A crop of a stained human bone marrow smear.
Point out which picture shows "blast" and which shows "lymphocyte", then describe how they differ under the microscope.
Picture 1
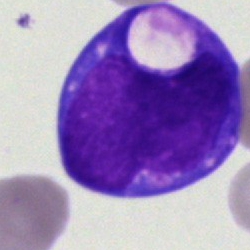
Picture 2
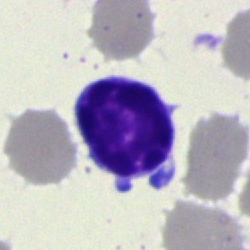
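Blast in picture 1, lymphocyte in picture 2. Chromatin: finely stippled, not clumped, in the blast; dense and deep purple with a few paler patches in the lymphocyte.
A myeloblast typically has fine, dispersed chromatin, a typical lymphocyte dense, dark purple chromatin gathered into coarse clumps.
Cytoplasm: deep blue in the blast; in the lymphocyte only a scant blue amount, the nucleus filling almost the whole cell.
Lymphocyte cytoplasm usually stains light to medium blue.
The blast's nucleus fills most of its cell. Extras: the blast has a single large round clear vacuole at the top and a few small pale spots near its edge; the lymphocyte instead shows two small rounded blebs protruding from its lower edge. Lymphocyte outline: round to slightly oval. Shared: no distinct granules in the blast, no visible granules in the lymphocyte.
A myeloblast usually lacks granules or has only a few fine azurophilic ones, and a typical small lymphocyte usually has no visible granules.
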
